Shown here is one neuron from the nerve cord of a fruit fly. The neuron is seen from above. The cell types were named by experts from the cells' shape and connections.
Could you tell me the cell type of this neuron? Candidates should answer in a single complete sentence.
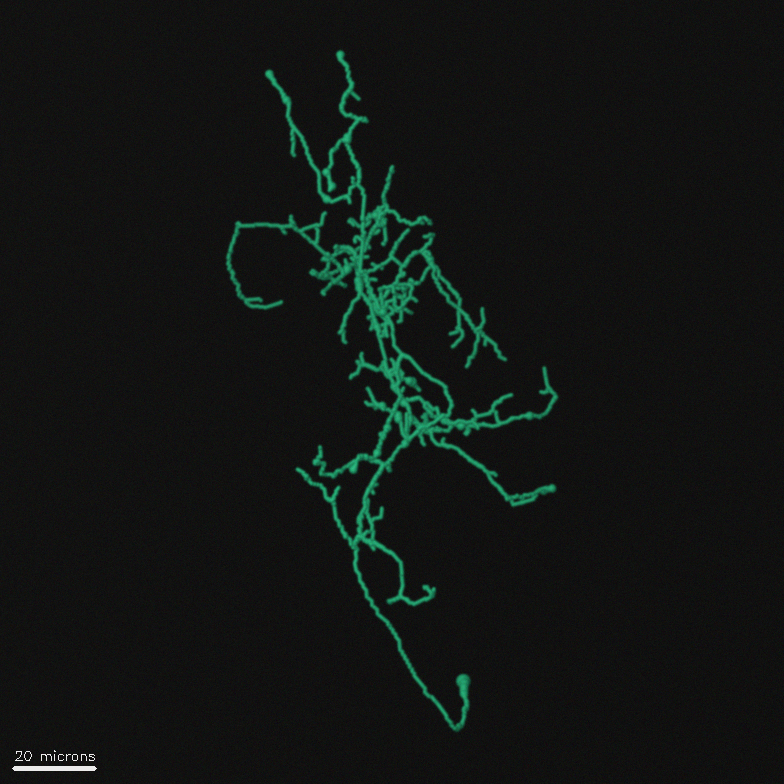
Typed by cell type, the neuron is IN20A.22A074.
